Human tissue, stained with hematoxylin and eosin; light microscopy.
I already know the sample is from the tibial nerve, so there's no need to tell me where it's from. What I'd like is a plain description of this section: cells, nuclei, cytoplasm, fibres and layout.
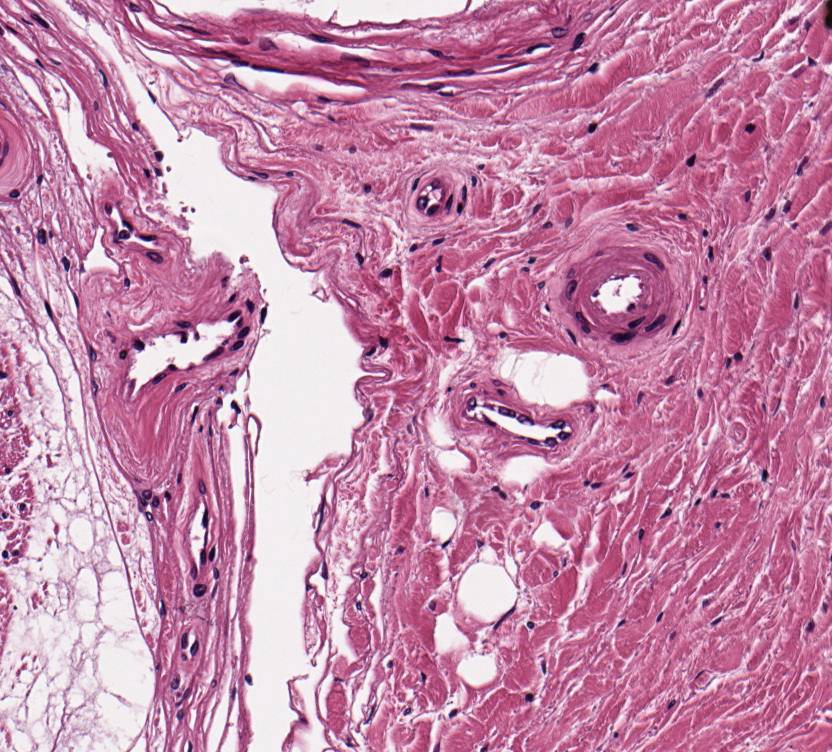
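Densely packed, strongly eosinophilic fibres, cut in varied planes, occupy most of the right half of the field. Scattered among them are small, dark, oval to elongated nuclei. Right of centre is a small artery whose thick wall is concentrically layered around a small round lumen. A band of wavy fibres runs horizontally along the top edge.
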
